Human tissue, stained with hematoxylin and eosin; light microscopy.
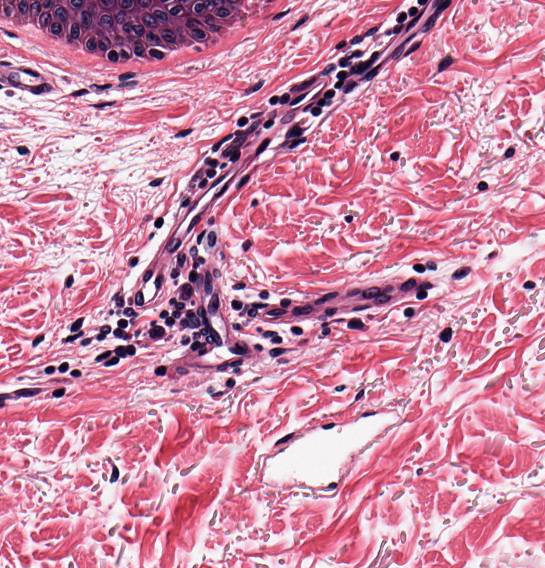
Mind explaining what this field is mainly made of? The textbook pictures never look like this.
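Dermis. Lower field: thick pink collagen bundles cut in many directions.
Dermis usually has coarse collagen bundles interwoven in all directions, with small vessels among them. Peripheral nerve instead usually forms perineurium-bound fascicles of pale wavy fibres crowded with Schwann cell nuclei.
Top edge: deep part of a stratified epithelium, oval nuclei crowded. Beneath it: a band of loose, pale, finely fibrillar connective tissue. Narrow vessel running diagonally from upper right towards centre, cuffed by small dark nuclei.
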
